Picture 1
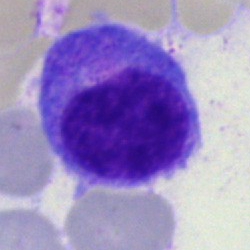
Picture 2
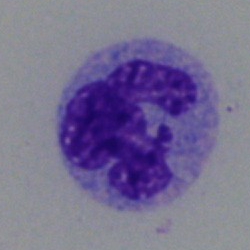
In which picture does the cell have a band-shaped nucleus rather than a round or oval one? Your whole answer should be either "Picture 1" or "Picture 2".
Picture 2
